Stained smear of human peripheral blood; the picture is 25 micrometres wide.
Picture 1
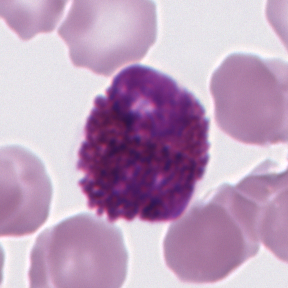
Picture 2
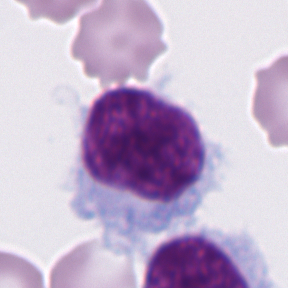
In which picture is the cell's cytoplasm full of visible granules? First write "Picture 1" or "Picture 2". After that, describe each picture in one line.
Picture 1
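What picture 1 shows: Almost no pale cytoplasm shows between the packed granules.
What picture 2 shows: The cytoplasm shows no distinct granules.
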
